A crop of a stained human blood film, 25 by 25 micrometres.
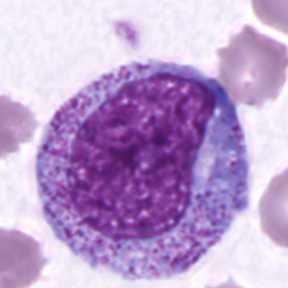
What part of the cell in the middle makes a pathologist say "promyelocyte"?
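This cell is a promyelocyte. Its outline is round and smooth, and it measures about 19 micrometres across.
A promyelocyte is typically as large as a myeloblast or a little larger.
Now look at the chromatin: it is fine and loosely patterned, not clumped. The nucleus sits off-centre toward the left, with an indentation on its right side.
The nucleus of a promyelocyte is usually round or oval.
That indentation is the part that departs from the usual shape. Beside it lies a patch of cytoplasm that is paler and less granular.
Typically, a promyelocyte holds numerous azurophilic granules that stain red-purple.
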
